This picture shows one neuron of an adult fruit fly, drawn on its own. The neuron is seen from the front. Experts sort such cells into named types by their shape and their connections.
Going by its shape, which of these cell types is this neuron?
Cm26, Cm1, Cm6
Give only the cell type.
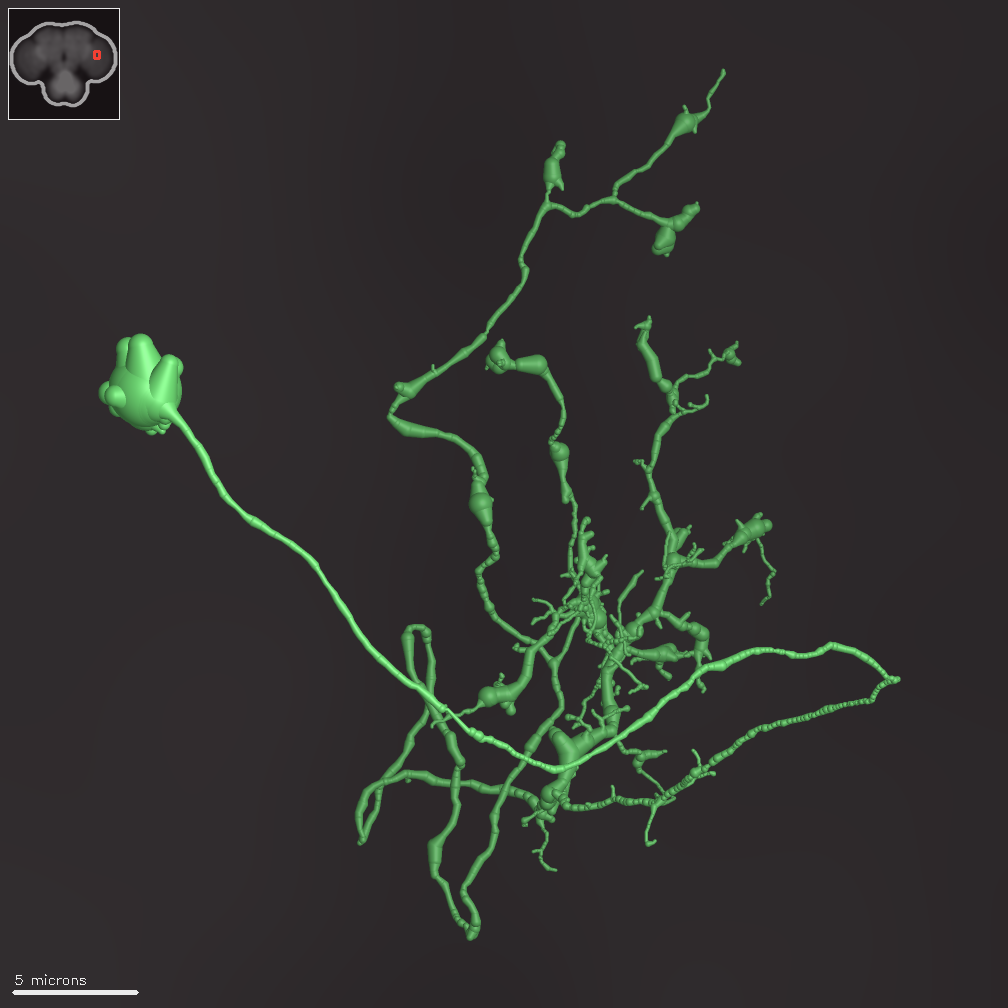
Cm1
